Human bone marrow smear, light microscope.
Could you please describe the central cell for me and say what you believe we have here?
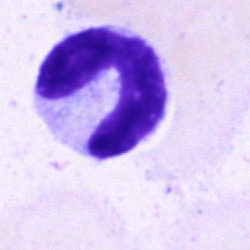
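The nucleus forms a single curved band in the shape of a horseshoe. Its chromatin is dense and dark purple throughout, and no nucleoli can be seen. No vacuoles are seen in the cytoplasm. The cell is a band neutrophil.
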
